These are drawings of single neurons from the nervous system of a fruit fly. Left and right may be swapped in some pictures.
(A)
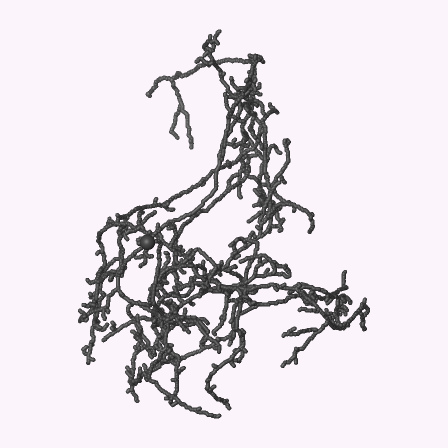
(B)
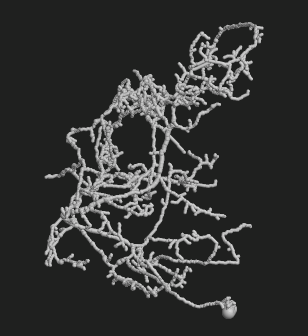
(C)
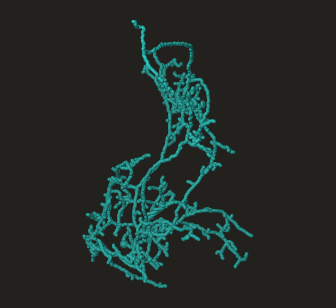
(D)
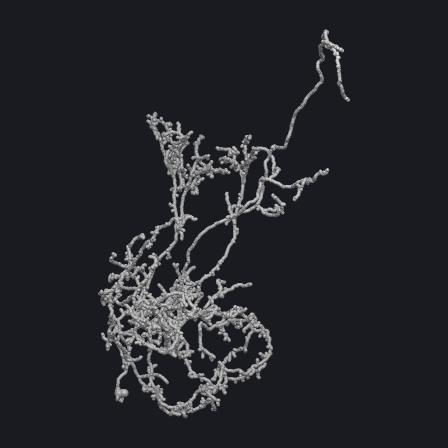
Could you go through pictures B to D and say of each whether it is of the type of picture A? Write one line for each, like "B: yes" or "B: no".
B: no
C: yes
D: yes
